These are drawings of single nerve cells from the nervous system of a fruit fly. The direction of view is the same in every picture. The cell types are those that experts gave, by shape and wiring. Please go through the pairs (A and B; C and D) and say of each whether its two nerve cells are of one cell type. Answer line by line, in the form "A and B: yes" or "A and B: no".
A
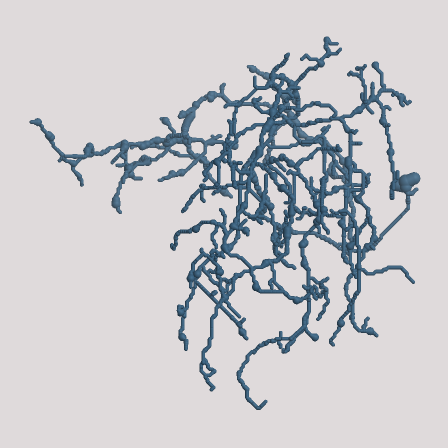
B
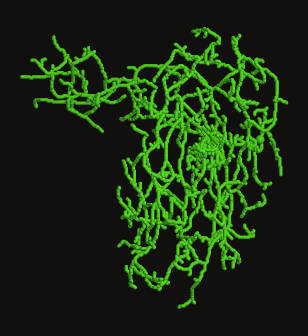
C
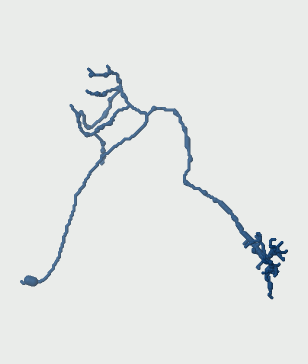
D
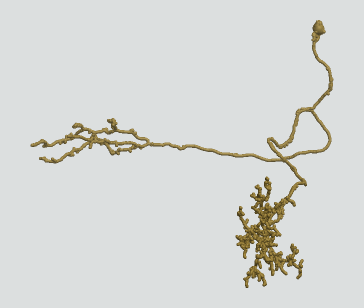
A and B: yes
C and D: no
